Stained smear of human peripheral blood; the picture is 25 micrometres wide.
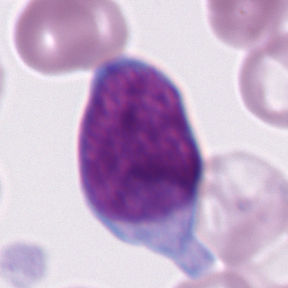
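Myeloblast, with an oval nucleus about 14 by 10 micrometres in a cell about 18 by 11 micrometres. Notice how the nucleus fills about 80% of the cell's area: most of the cytoplasm gathers at the lower pole, and only a thin rim runs around the rest of the nucleus. At that lower end the cell narrows into a tail-like projection pointing toward the lower right. Now look closely at the chromatin; it is finely stippled and spread evenly, without coarse clumps, and the nuclear outline is smooth, with no indentations or lobes.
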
